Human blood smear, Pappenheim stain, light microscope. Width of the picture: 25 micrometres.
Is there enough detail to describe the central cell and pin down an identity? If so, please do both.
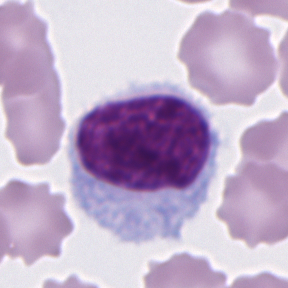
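Here the cell outline is roughly round. Dark purple chromatin lies in coarse clumps. The cytoplasm shows no vacuoles, and its edge is finely ragged rather than smooth. This is a hairy cell.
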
